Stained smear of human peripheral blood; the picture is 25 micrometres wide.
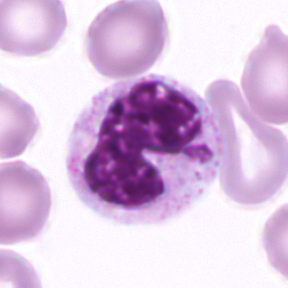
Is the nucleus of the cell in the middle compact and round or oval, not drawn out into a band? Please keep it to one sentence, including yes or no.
No, instead of a compact mass, the nucleus forms a curved band without separate lobes.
